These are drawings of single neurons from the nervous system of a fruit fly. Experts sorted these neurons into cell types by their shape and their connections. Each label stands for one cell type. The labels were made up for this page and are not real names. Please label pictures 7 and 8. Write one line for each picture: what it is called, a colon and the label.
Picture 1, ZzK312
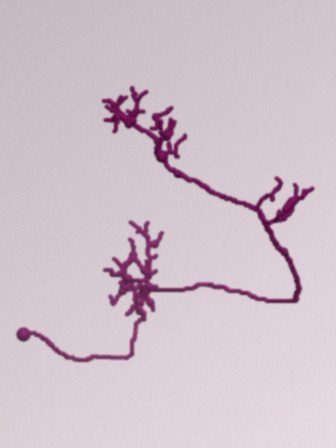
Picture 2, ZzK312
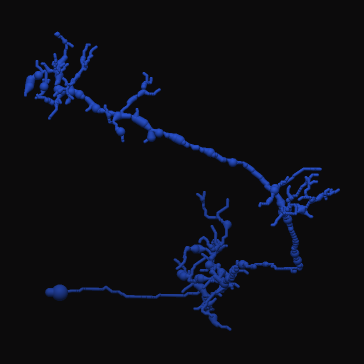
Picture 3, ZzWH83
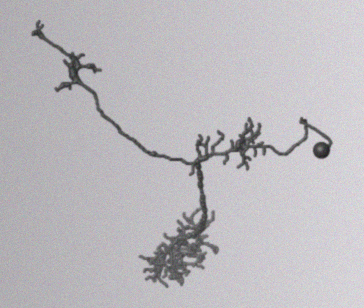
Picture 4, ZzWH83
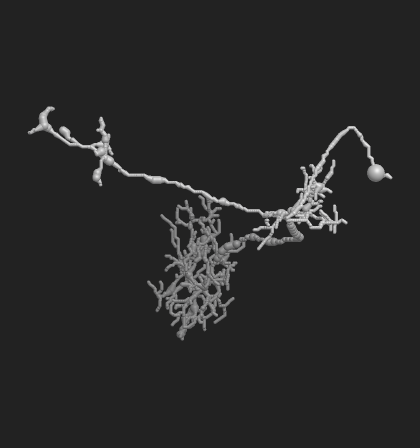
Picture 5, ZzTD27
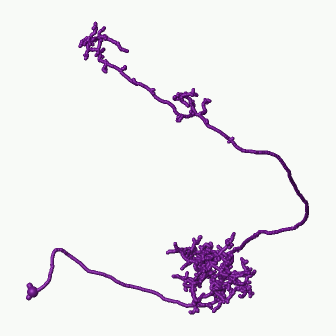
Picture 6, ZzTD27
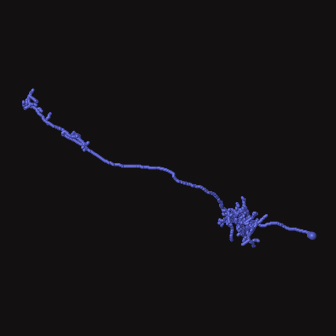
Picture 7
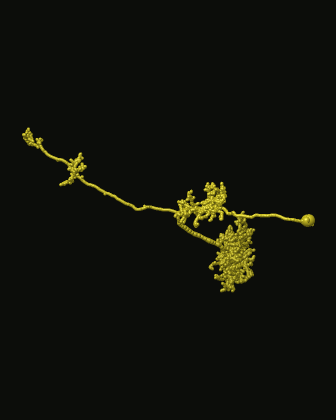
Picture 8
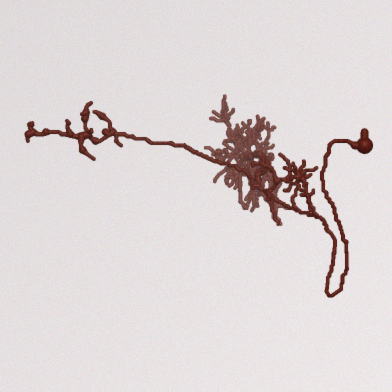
7: ZzWH83
8: ZzWH83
